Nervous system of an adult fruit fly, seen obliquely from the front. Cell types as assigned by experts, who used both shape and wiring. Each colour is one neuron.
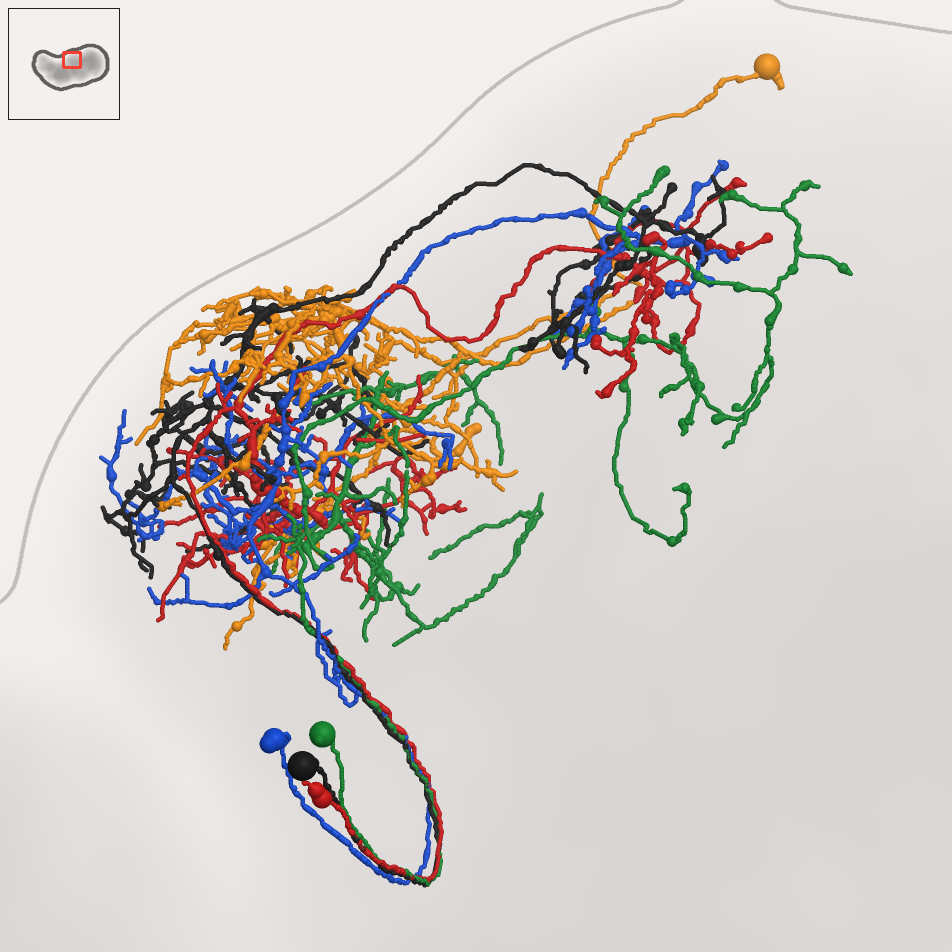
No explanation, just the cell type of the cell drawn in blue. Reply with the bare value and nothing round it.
CB4100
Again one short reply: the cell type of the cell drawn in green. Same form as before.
CB2051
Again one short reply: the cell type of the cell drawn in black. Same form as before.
CB1389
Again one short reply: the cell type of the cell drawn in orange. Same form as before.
LHPD4a2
